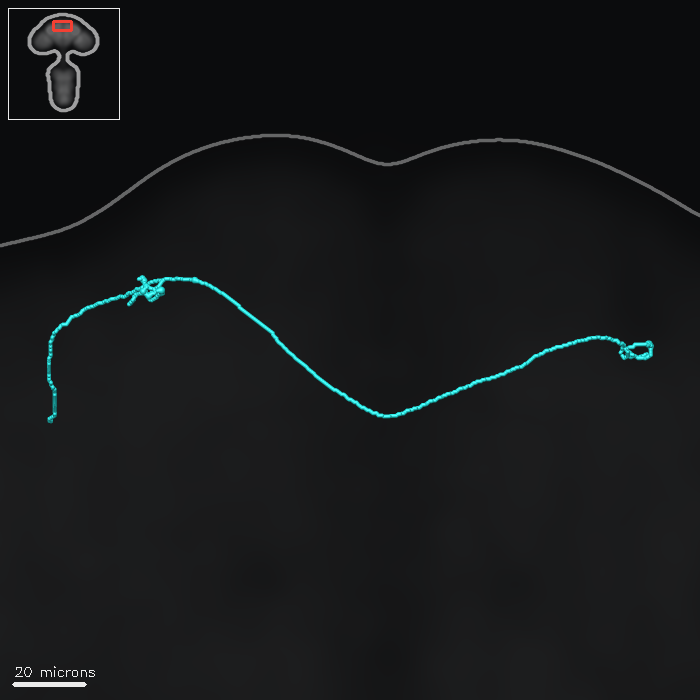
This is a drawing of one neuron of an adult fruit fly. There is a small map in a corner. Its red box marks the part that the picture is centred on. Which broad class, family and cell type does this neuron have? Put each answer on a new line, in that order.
sensory neuron entering the brain
class olfactory
ORN_DA3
